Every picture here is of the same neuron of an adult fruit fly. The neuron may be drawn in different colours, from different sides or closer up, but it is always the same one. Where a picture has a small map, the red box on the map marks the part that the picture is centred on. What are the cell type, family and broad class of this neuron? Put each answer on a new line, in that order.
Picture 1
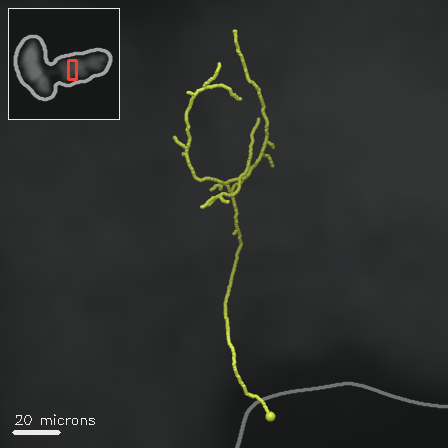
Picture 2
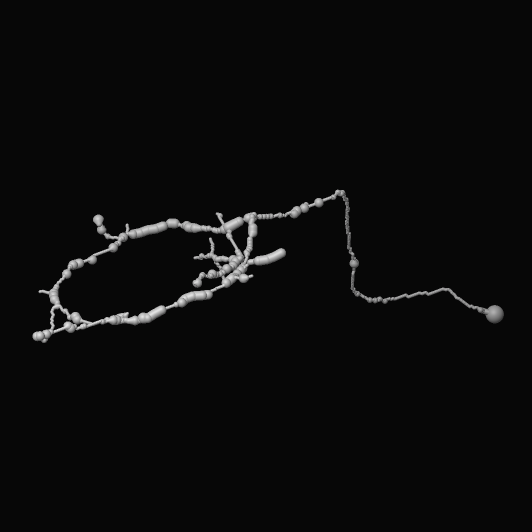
IN03B086_a
hemilineage 03B
nerve-cord intrinsic neuron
